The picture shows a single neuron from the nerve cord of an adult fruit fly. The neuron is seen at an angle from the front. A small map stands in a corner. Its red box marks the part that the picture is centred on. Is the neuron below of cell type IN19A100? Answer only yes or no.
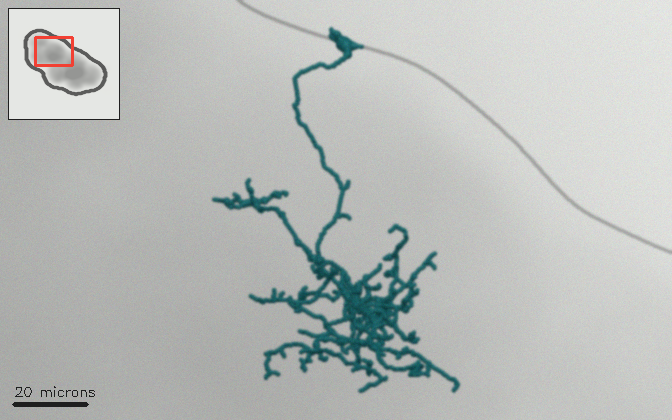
yes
